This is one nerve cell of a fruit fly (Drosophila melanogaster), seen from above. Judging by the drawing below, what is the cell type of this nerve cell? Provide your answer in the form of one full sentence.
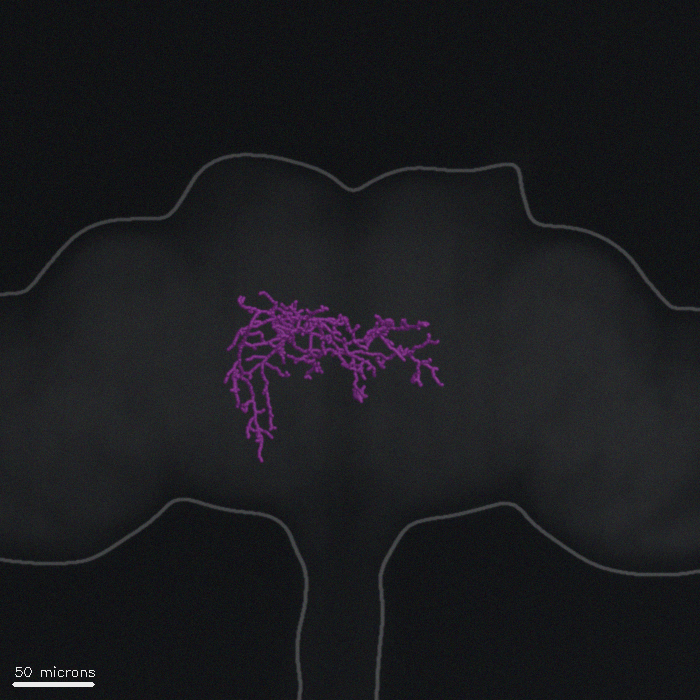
The cell type GNG220 includes this nerve cell.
